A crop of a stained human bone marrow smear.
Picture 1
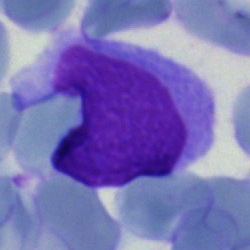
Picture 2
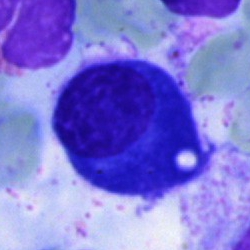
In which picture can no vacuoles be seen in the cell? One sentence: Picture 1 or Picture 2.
It is in picture 1 that the cell's cytoplasm shows no vacuoles.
